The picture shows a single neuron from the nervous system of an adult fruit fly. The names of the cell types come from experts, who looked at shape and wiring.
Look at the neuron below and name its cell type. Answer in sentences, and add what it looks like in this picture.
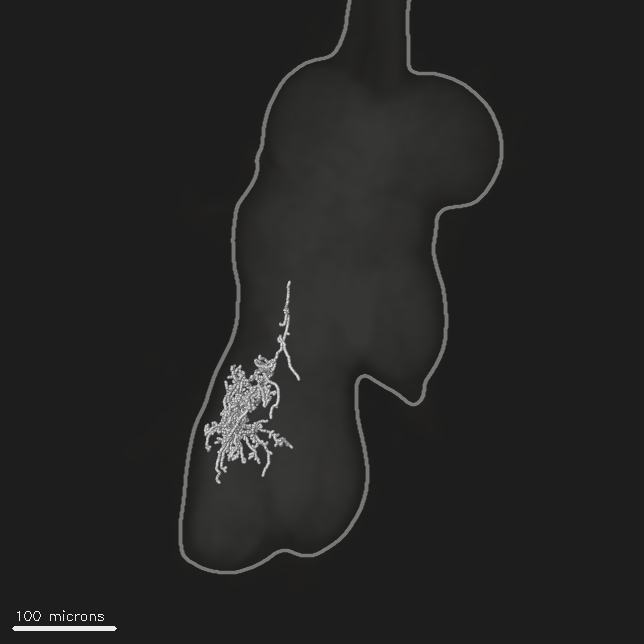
It is of cell type INXXX121. This is a nerve-cord intrinsic neuron. From top to bottom in the picture it spans about 200 microns. As drawn here it is taller than it is wide.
